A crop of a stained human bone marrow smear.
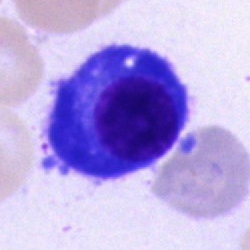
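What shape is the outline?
Roughly round.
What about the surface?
Small rounded blebs stand out from it, most at the lower left.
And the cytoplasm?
One small clear spot above the nucleus; no granules visible.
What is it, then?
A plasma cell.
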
